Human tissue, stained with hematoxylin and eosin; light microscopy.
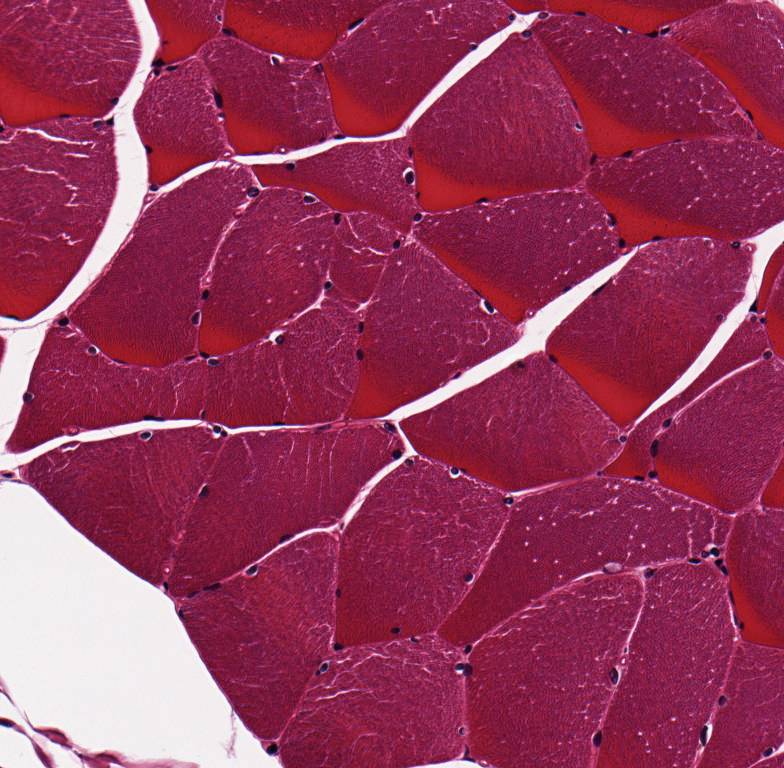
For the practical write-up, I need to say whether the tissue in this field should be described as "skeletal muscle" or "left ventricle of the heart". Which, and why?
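Skeletal muscle, not left ventricle. The deciding check is nuclear position: here the fibre nuclei are small, dark and flattened and lie at the fibre edges.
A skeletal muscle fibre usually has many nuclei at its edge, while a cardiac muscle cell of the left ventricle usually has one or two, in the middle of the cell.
The edge position matches skeletal muscle. Otherwise, wider pale clefts split the fibres into separate groups, no fat cells are present, and a large empty white area occupies the lower left corner.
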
